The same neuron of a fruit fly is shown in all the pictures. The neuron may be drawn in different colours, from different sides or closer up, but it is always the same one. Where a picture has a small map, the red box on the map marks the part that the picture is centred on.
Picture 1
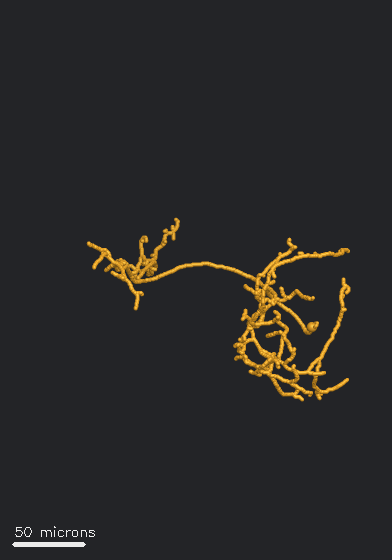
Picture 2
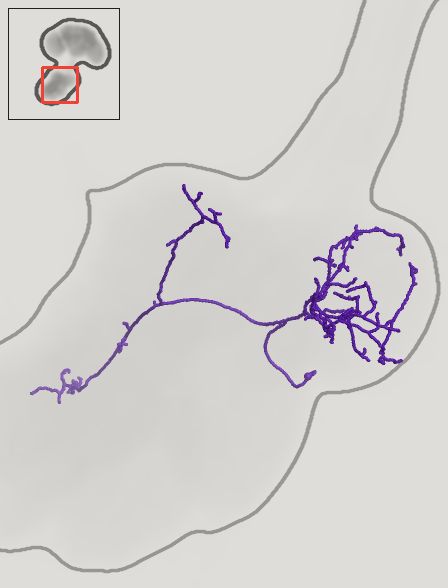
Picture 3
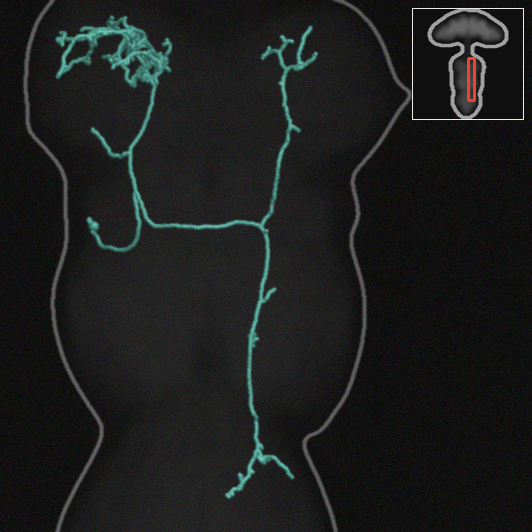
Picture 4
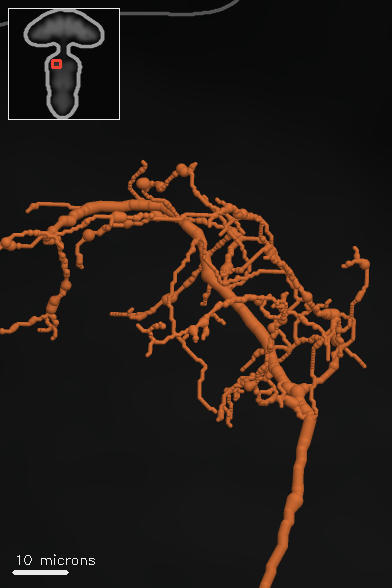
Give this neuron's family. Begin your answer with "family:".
family: hemilineage 08B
